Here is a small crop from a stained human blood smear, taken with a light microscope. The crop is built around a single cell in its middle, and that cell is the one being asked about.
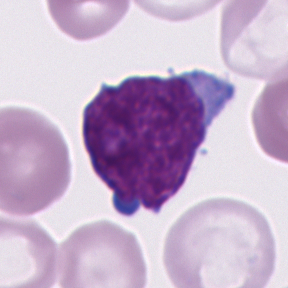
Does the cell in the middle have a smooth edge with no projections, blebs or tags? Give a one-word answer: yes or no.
No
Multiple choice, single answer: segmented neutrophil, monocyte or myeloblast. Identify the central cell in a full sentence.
Centred in the crop is a myeloblast.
